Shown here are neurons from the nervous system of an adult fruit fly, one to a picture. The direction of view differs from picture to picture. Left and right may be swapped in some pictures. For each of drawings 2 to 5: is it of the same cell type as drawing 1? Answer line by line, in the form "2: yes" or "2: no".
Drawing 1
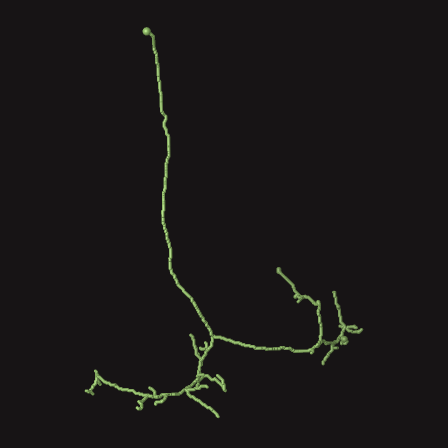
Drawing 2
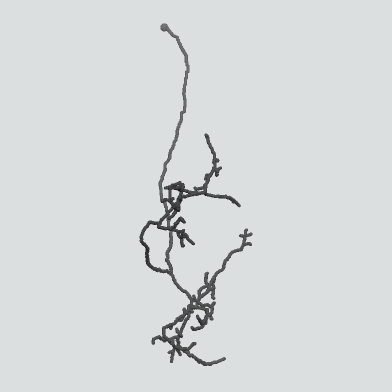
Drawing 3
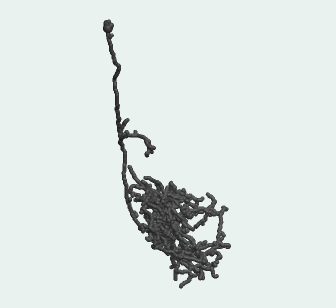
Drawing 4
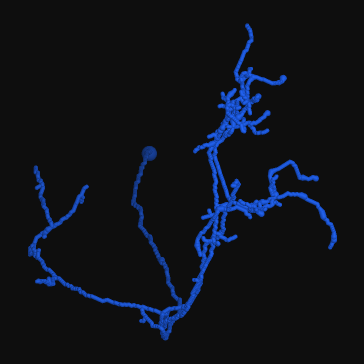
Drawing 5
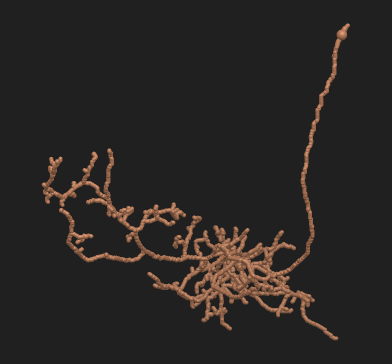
2: yes
3: no
4: no
5: no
